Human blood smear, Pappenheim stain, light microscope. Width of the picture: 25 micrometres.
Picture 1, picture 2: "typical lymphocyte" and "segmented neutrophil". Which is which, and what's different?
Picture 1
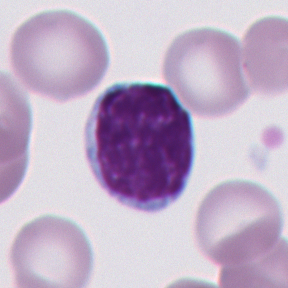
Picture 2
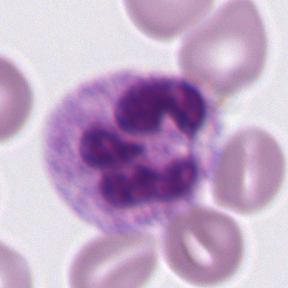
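Let me start with the names: picture 1 is the typical lymphocyte, and picture 2 is the segmented neutrophil. The nuclei separate them most clearly, since the lymphocyte's is round to oval with no lobes or deep indentation, while the neutrophil's is divided into several lobes, its chromatin dark purple and coarsely clumped. Then there is how much cytoplasm each has: in the lymphocyte the nucleus, about 10 micrometres across, fills most of the cell and leaves only a thin rim, whereas the neutrophil's nucleus is surrounded by plentiful cytoplasm.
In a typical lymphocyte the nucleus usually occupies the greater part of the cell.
The colours differ too, the lymphocyte's cytoplasm being pale blue and the neutrophil's pale pinkish-lilac and filled with fine, small lilac granules.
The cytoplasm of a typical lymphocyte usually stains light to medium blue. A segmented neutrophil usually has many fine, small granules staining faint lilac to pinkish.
Both have smooth outlines, roughly oval for the lymphocyte and roughly round for the neutrophil, which is about 15 micrometres across, and neither shows vacuoles.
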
